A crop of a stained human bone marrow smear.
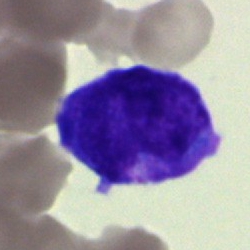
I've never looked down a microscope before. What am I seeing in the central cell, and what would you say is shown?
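Nearly the whole cell is filled by the nucleus, so only a scant rim of cytoplasm remains. What little cytoplasm shows lies at the lower right and is a paler violet than the nucleus. Throughout, the chromatin stains a deep purple-blue. A small pale tag projects from the lower edge of the cell. The central cell is a blast.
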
